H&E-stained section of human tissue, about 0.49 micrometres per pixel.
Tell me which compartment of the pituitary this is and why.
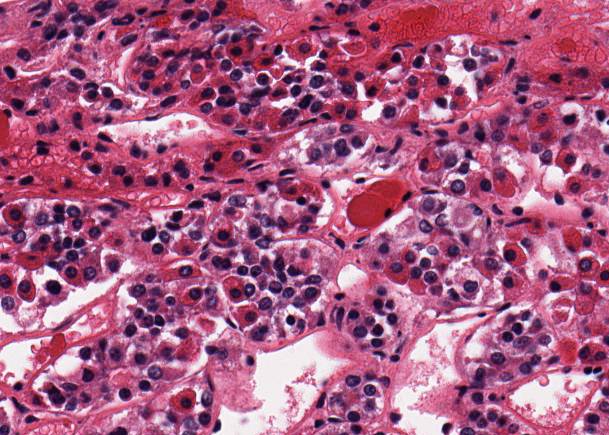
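The section is of the pars distalis. Cells lie in rounded nests and cords within thin pink connective tissue strands; most nuclei are round and dark. Many cells with bright red cytoplasm are intermixed with others whose cytoplasm is pale or faintly purple.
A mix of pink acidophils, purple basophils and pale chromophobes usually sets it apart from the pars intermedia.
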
